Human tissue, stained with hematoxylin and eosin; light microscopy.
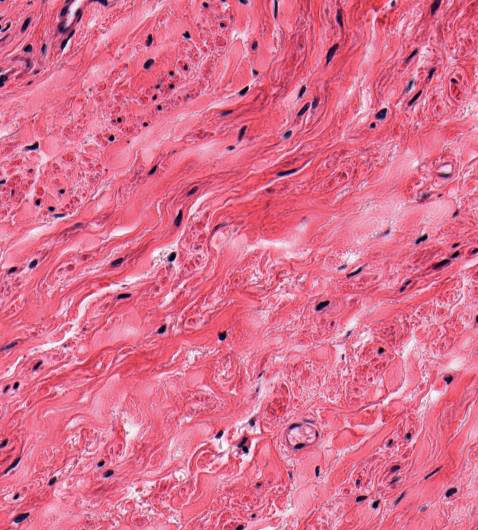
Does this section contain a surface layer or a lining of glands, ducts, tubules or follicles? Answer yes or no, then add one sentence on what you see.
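No. The whole field is filled by densely packed, pink-staining collagen bundles with no epithelium anywhere.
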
